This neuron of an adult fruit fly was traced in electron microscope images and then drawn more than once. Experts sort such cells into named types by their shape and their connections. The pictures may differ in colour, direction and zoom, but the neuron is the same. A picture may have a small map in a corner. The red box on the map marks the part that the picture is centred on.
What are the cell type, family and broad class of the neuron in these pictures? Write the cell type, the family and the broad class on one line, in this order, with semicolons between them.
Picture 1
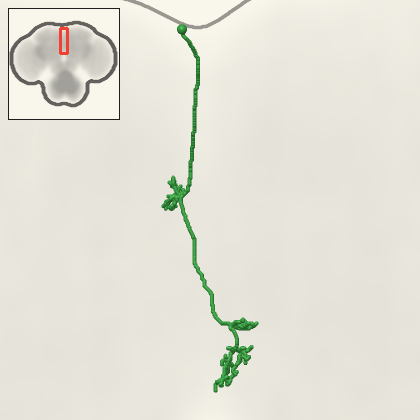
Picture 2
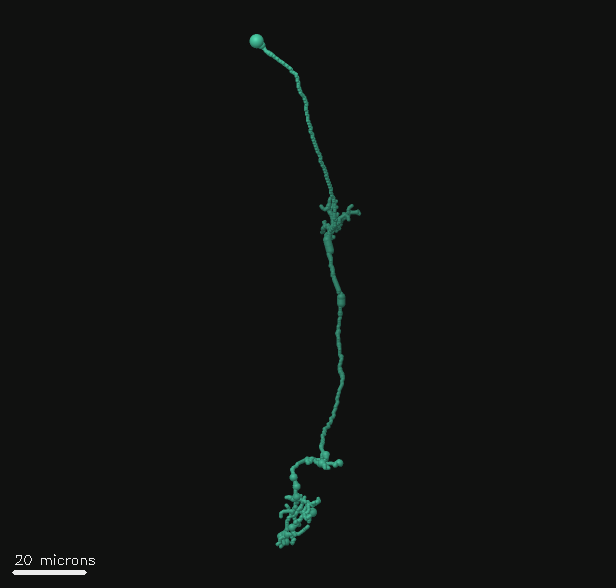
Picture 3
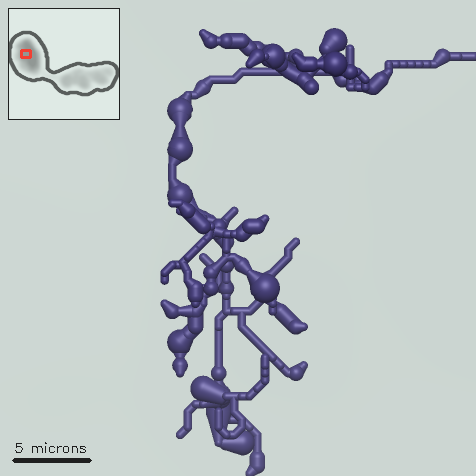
PFNp_c; class CX; central-brain intrinsic neuron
